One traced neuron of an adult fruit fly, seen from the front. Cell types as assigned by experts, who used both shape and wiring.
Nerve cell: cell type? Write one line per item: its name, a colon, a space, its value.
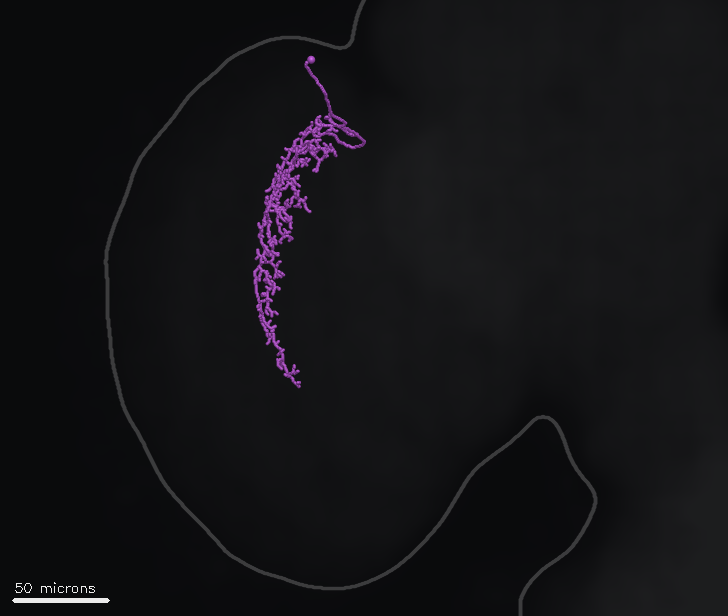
cell type: LPi2c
